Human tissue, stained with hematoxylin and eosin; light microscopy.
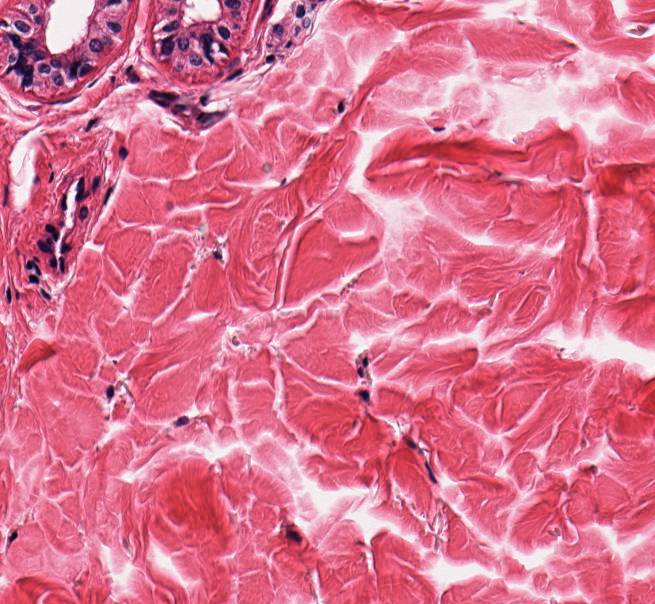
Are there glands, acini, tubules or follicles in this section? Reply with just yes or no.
Yes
